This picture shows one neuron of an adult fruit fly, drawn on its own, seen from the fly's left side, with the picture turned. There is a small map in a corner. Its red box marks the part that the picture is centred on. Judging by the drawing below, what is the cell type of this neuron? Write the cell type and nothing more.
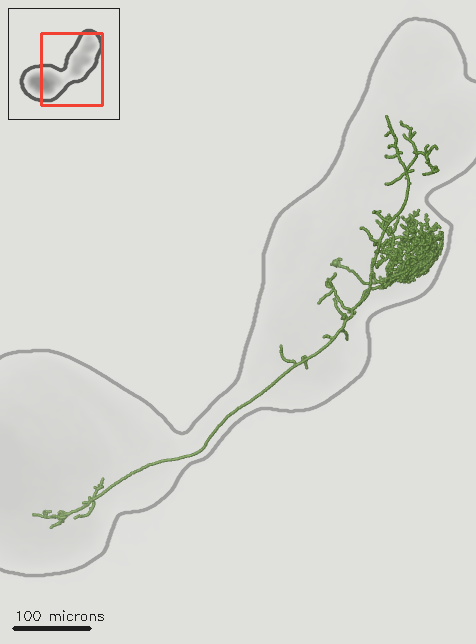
AN17A014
